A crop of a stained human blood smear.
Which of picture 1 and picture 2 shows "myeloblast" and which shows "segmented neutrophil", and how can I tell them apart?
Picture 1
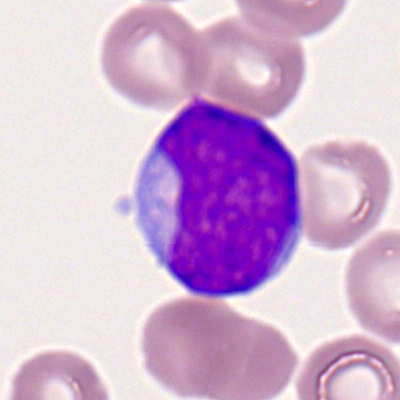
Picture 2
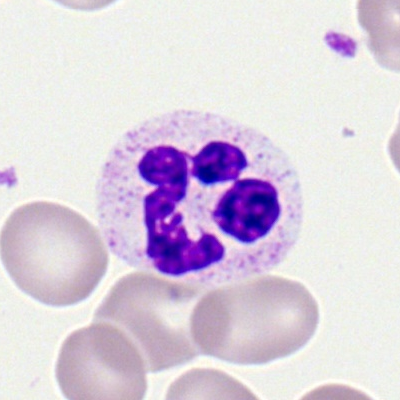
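Of the two, picture 1 is the myeloblast and picture 2 the segmented neutrophil. The myeloblast's outline is roughly round, with a few slightly flattened sides, and its surface is smooth, without projections; the segmented neutrophil has a round, smooth outline. In the myeloblast, the cytoplasm forms a narrow, pale blue crescent on the left side of the cell and contains no granules.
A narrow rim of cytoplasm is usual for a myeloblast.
In the segmented neutrophil, fine pinkish-lilac granules are spread evenly through the cytoplasm, and no vacuoles are present. Its nucleus is divided into several separate lobes, with dark purple, coarsely clumped chromatin and no visible nucleoli.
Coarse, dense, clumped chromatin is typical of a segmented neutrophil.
Red cells press against the top and bottom of the myeloblast.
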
